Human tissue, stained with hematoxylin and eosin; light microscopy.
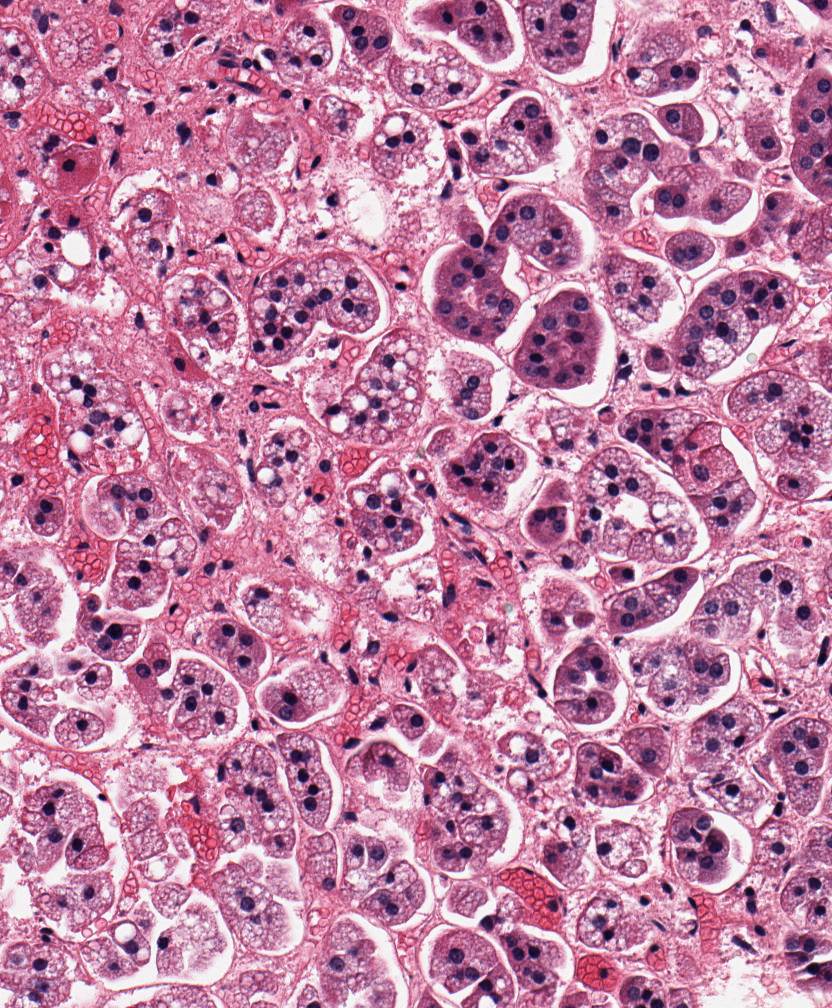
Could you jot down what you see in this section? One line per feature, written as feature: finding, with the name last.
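Pattern: small rounded nests, right across the field, as I look
Dividers: thin strands of tissue, delicate and pink
Divider nuclei: small, elongated, dark
Cytoplasm: pale, finely vacuolated, foamy in many cells
Nest nuclei: round, dark, centrally placed
Name: adrenal gland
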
